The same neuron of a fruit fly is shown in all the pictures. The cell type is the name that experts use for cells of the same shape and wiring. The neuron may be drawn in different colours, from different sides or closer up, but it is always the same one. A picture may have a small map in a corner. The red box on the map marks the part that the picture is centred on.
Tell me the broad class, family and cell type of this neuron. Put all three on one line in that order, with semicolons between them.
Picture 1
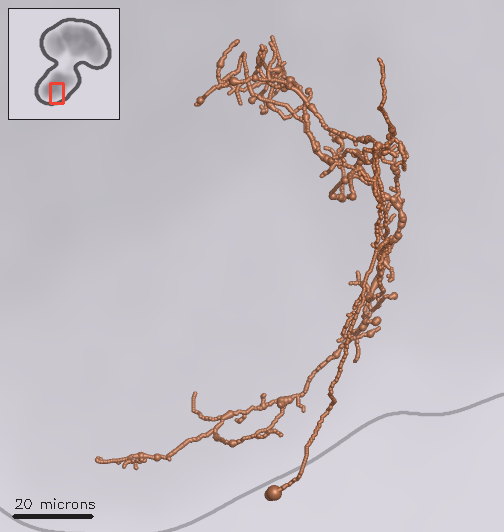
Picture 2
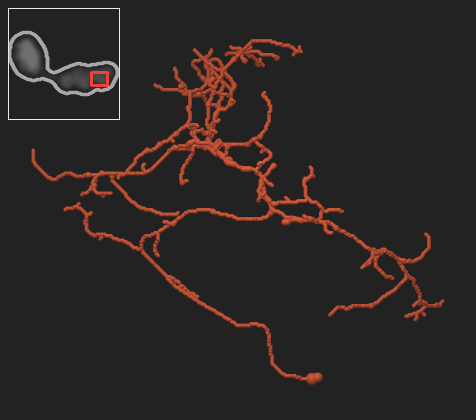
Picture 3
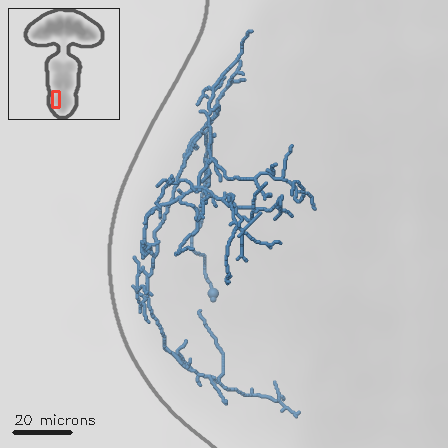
nerve-cord intrinsic neuron; hemilineage 16B; IN16B096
